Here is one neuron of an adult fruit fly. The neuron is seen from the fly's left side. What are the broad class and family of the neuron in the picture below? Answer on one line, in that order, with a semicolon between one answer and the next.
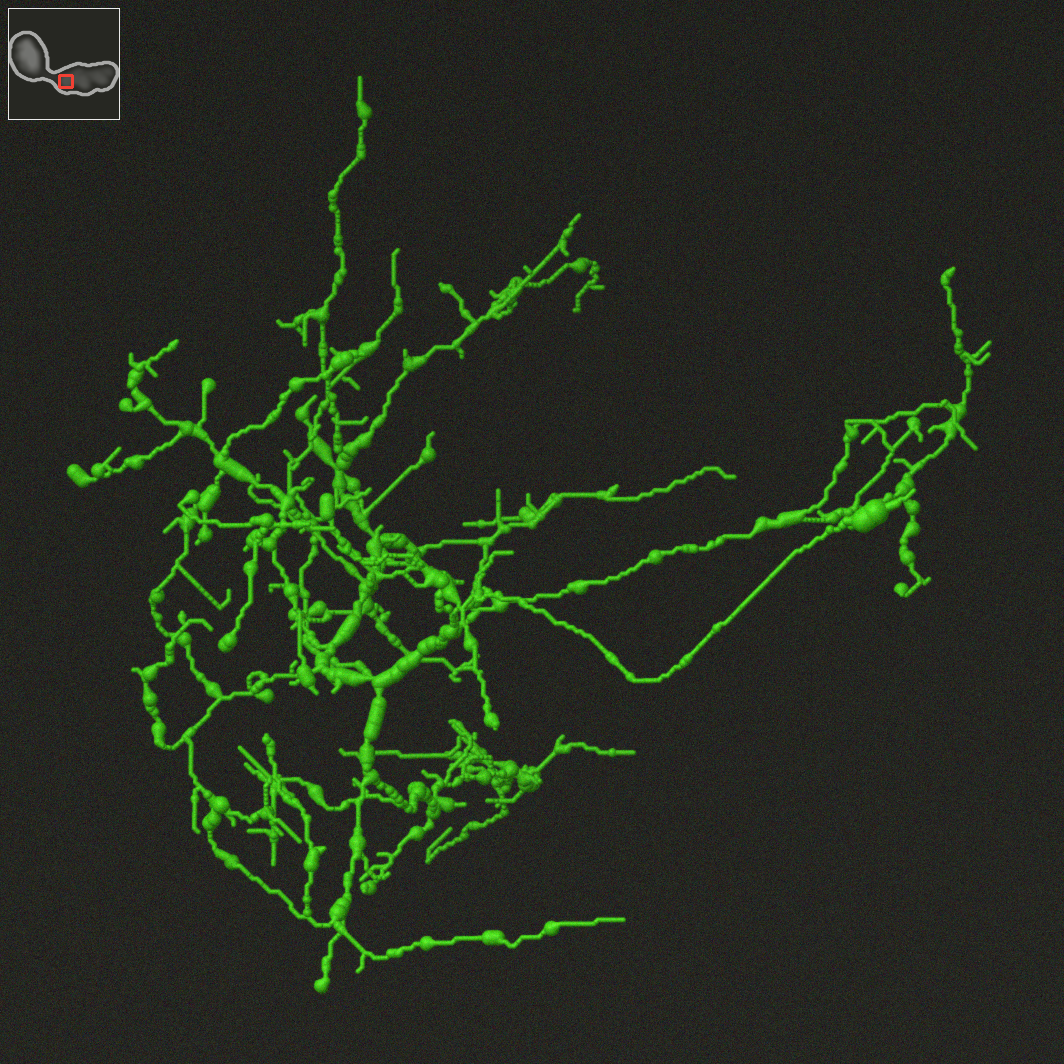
nerve-cord intrinsic neuron; hemilineage 20A.22A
